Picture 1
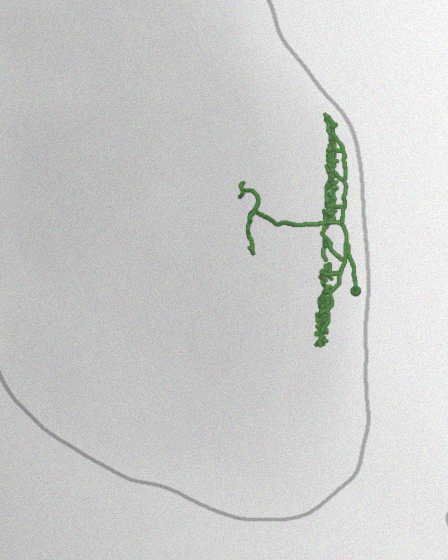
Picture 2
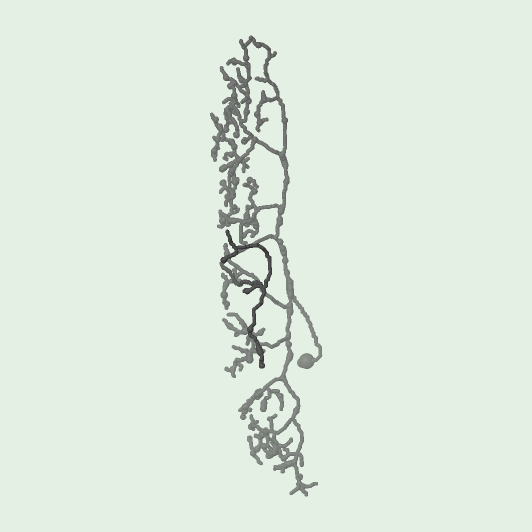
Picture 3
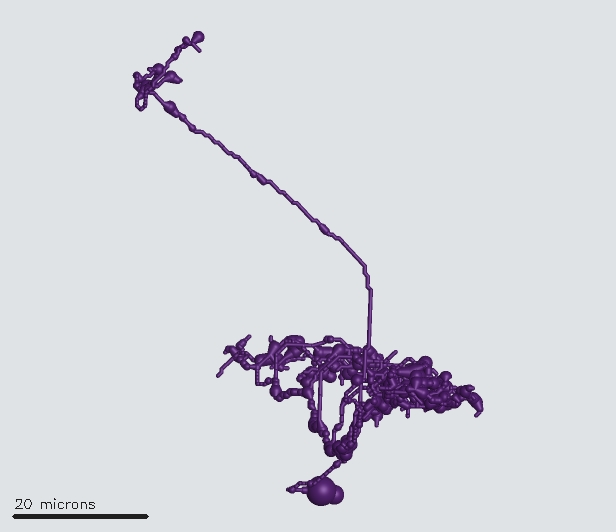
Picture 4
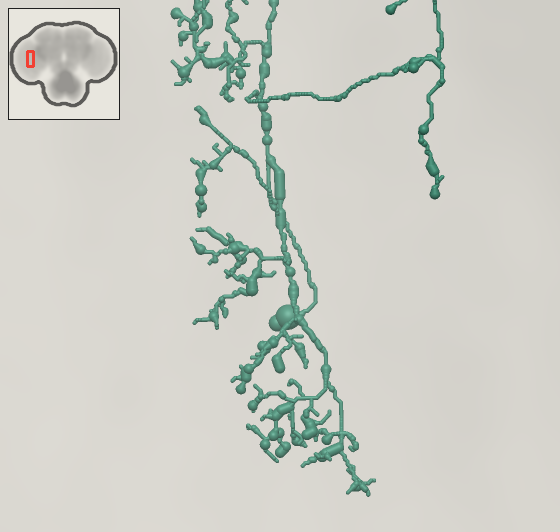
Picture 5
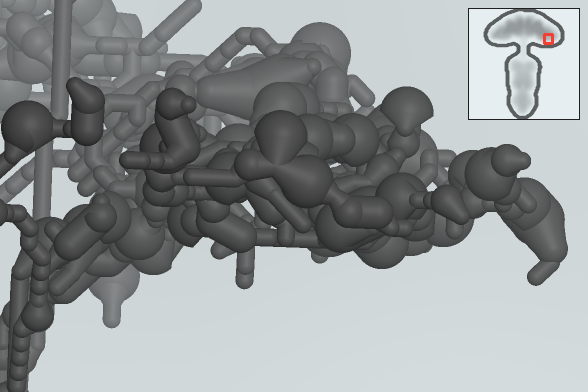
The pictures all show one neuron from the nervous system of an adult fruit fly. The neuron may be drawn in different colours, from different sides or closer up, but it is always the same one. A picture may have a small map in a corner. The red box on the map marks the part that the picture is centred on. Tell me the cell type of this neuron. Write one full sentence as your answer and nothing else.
What this neuron is, by cell type, is Tlp14.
